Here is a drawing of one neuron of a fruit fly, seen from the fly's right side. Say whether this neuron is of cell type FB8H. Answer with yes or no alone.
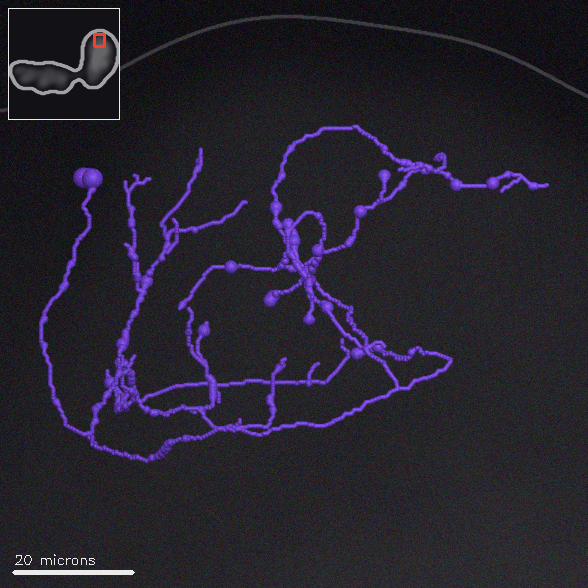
no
